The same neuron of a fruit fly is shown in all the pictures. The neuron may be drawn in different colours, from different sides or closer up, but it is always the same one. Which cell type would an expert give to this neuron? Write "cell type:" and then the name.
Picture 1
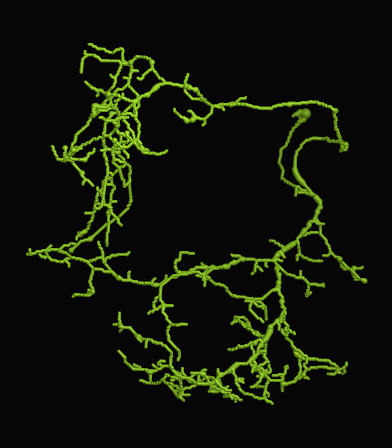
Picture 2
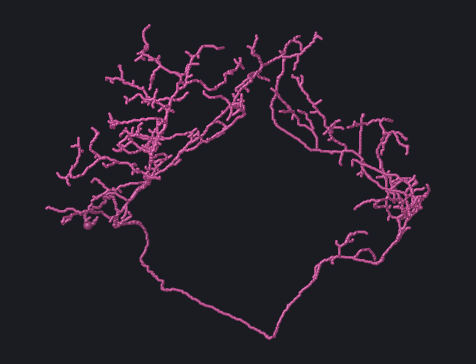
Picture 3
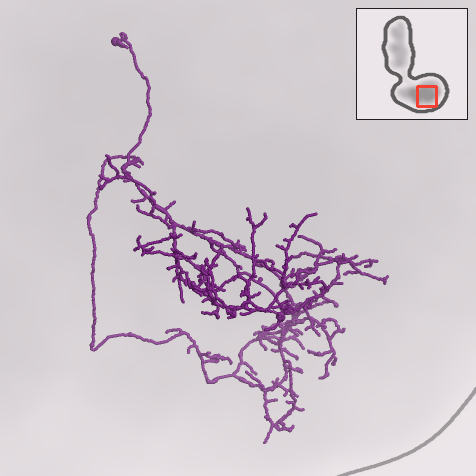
cell type: SLP473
